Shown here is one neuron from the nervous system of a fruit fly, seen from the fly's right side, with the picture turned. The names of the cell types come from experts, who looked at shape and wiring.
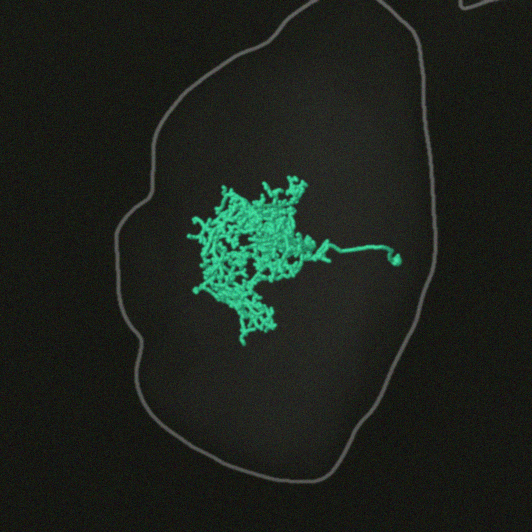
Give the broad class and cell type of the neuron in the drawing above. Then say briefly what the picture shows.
Its broad class is central-brain intrinsic neuron. The cell type is AVLP490. Its cell body lies on the right of the picture. As drawn here it is wider than it is tall.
